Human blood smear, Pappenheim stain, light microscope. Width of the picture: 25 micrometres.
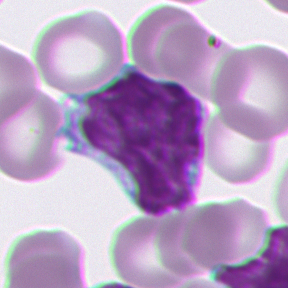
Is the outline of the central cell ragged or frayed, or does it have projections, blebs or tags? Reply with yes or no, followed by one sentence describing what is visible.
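Yes. The edge of the cytoplasm on the left is ragged rather than smooth.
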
